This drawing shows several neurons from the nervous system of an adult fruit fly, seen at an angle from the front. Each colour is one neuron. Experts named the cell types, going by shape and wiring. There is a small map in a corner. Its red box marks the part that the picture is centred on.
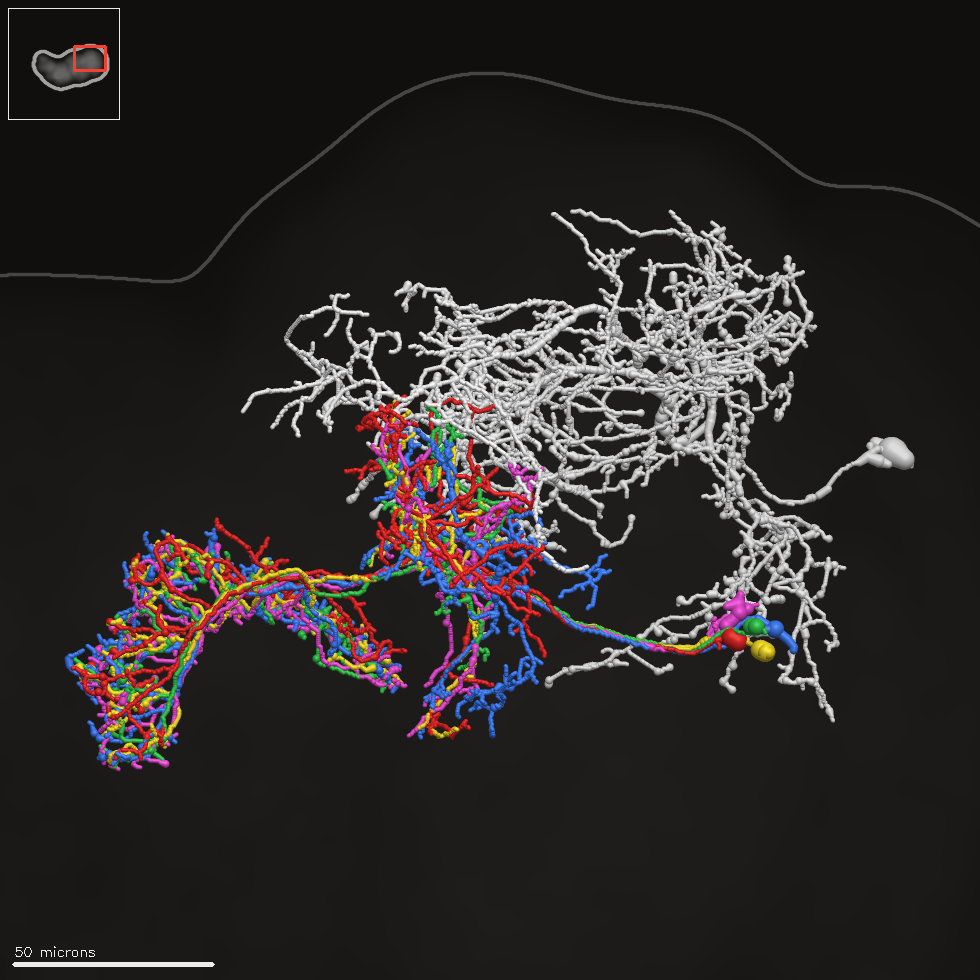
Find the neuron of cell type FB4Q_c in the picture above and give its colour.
green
